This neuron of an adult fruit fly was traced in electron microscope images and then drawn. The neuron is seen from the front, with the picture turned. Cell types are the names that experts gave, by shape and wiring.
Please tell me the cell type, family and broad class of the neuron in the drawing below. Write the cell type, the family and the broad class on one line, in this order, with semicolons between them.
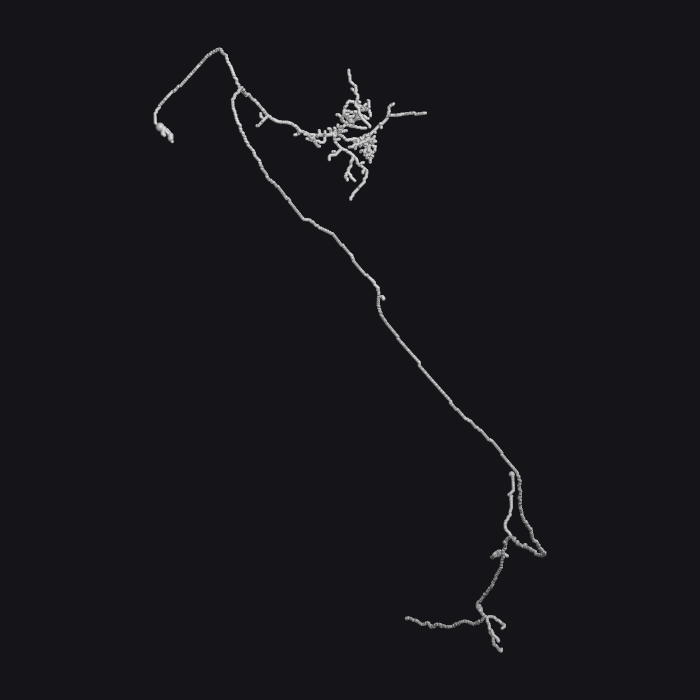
DNp17; hemilineage PSp2; descending neuron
